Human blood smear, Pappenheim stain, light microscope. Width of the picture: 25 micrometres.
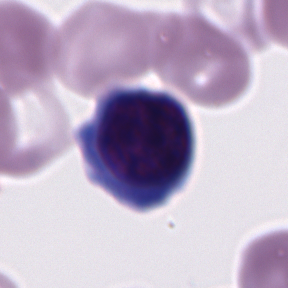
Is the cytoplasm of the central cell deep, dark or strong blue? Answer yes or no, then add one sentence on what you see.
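Yes. The cytoplasm is stained blue.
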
